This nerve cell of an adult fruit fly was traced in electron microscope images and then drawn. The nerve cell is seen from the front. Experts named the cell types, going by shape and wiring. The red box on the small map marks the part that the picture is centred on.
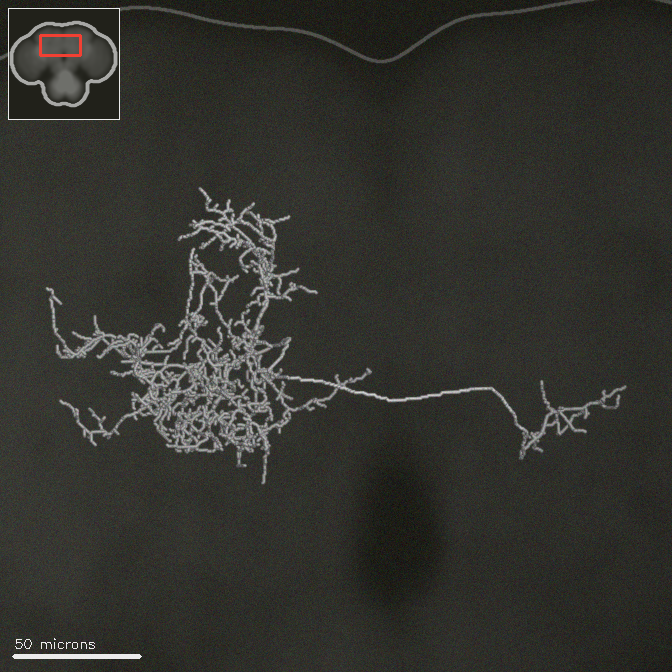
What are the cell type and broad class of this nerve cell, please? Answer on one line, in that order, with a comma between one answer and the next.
PLP229, central-brain intrinsic neuron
